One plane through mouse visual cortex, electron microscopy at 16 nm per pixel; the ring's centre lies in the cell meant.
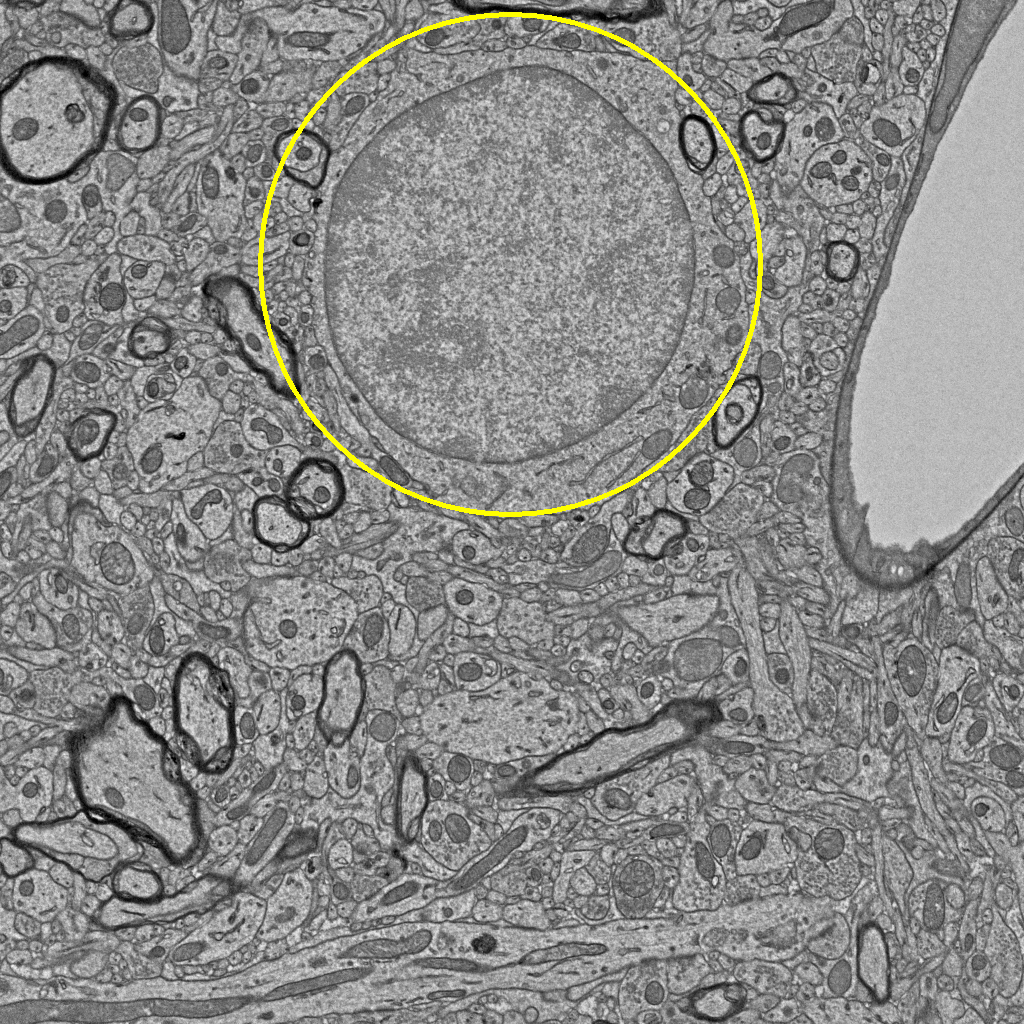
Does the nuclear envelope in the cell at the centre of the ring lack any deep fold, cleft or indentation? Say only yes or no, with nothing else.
Yes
